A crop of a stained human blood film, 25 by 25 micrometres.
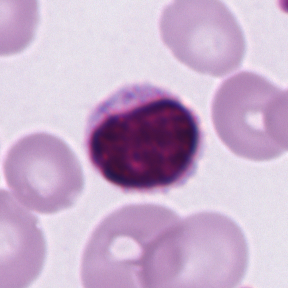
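Large granular lymphocyte in a stained smear of human peripheral blood. The nucleus lies off-centre, toward the bottom of the cell, and no nucleoli are visible within it. The cytoplasm is pale lilac and contains no vacuoles.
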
